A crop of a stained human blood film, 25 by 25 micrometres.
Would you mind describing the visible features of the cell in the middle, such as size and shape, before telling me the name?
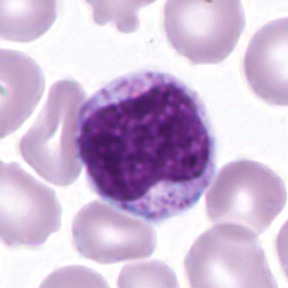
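Starting with size, the cell is about 13 micrometres across and the nucleus about 11 micrometres, taking up about 70% of the cell's area. Next, the nucleus has a shallow notch along its lower edge. Its chromatin is coarse and clumped into dark purple patches. Then the cytoplasm: a narrow rim, widest below the nucleus, holding fine reddish-purple granules. Last comes the name: this is a metamyelocyte.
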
